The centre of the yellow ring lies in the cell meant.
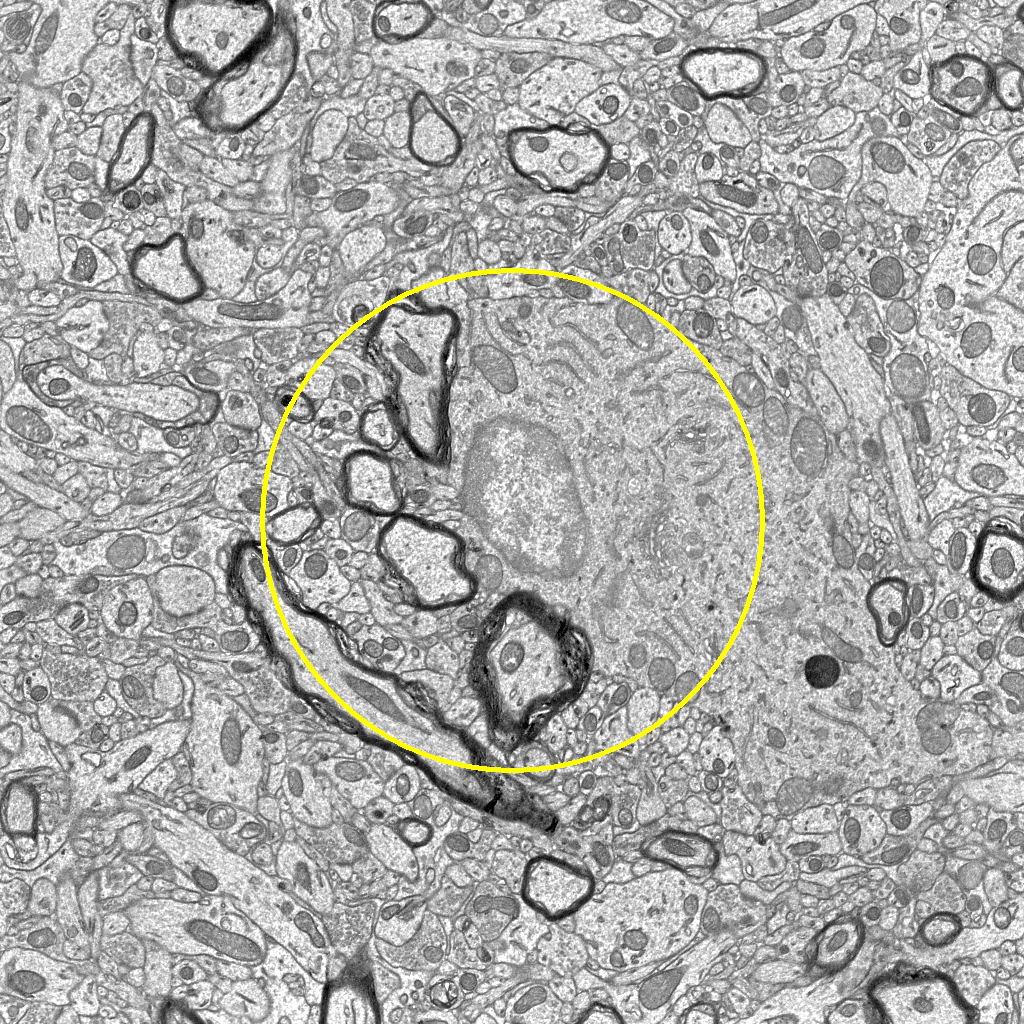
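Oligodendrocyte, ringed in this electron micrograph of mouse visual cortex. Its nucleus, I note, is an oval longer from top to bottom than across, lying wholly within the ring, with a smooth outline and no deep infoldings. Abundant cytoplasm spreads mainly to the right, past the ring, and holds scattered elongated mitochondria.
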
